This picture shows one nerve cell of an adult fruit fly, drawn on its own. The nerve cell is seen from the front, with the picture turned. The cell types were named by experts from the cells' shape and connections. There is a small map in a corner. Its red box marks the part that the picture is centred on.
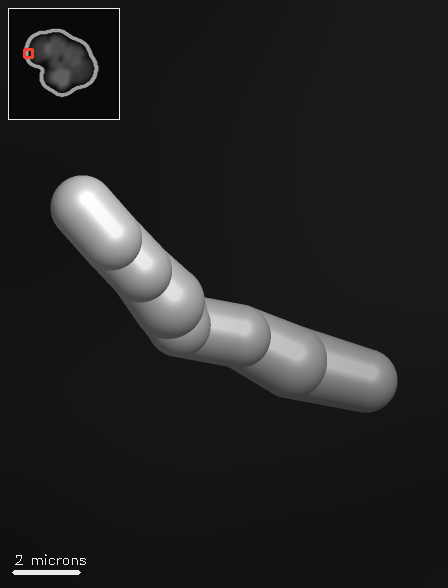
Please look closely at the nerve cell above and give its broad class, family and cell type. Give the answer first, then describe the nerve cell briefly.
Its broad class is photoreceptor or other optic-lobe sensory neuron. Its family is called class visual. The cell type is R1-R6. No cell body is drawn. From left to right in the picture it spans about 9 microns. There are a dozen or fewer branch ends.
